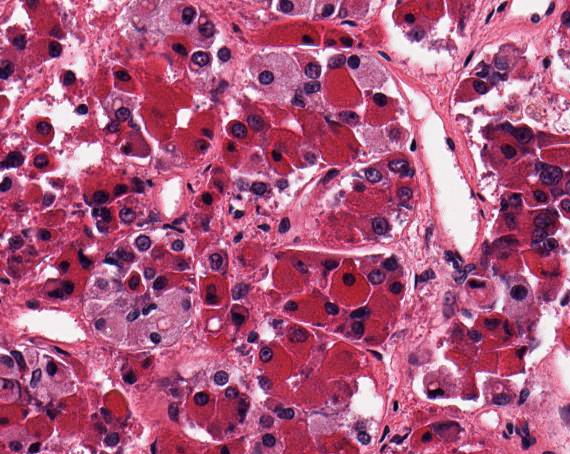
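Pituitary, H&E: most cells are polygonal with plenty of deeply eosinophilic cytoplasm. Mixed in are cells whose cytoplasm is pale greyish-pink and finely granular, and in the lower left they gather into a distinct rounded cluster. Nuclei are round, mostly one per cell and central, many showing a small nucleolus. Cell borders are distinct, so each cell stands out clearly.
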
